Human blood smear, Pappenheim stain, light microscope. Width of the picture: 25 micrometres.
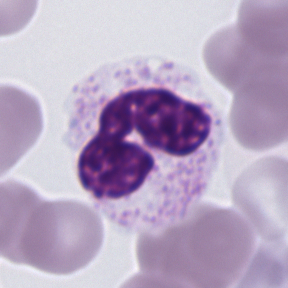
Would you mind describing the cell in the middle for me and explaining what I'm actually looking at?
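The nucleus is divided into two lobes, one lying at the upper right and the other at the lower left. Its chromatin is dark purple and coarsely clumped. Fine pinkish-violet granules are scattered throughout the cytoplasm. The cell is a segmented neutrophil.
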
